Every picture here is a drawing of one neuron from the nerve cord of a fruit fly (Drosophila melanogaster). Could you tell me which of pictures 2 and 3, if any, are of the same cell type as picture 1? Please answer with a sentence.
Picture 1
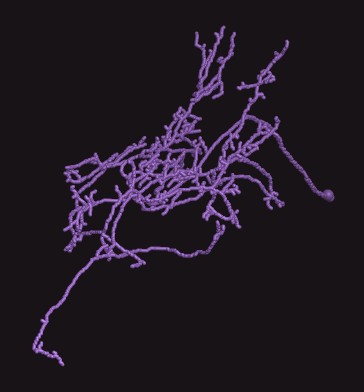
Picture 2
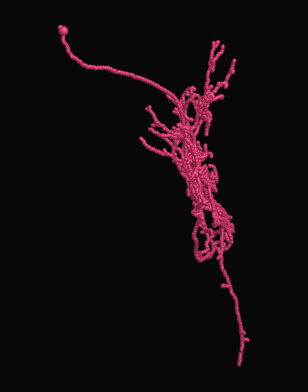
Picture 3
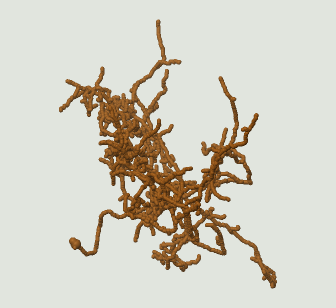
Picture 2 is of the same cell type.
